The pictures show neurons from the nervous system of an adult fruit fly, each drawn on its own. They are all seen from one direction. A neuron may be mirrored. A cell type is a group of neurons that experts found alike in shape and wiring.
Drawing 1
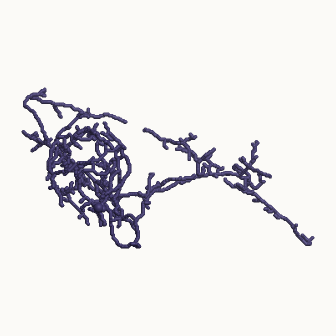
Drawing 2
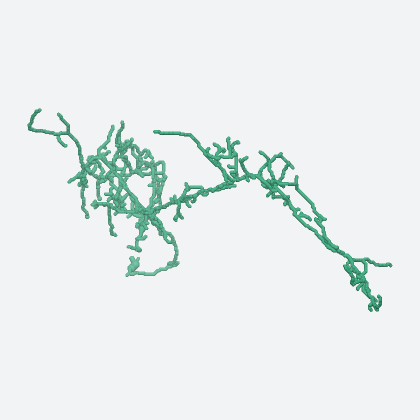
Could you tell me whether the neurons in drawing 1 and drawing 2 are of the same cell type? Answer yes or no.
yes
